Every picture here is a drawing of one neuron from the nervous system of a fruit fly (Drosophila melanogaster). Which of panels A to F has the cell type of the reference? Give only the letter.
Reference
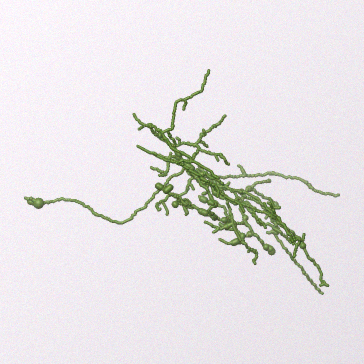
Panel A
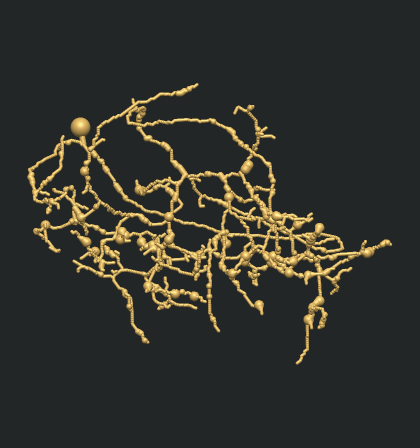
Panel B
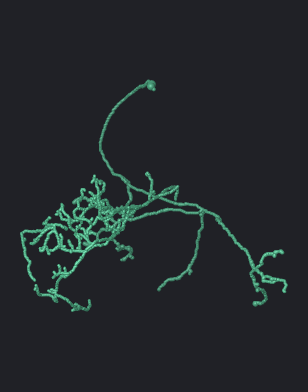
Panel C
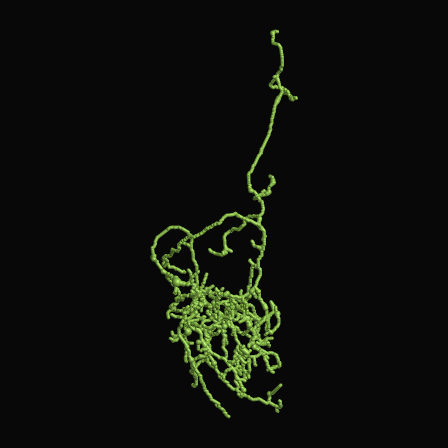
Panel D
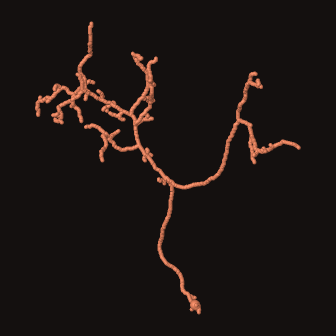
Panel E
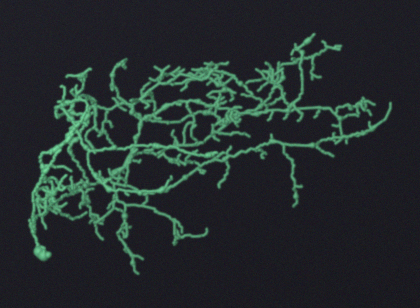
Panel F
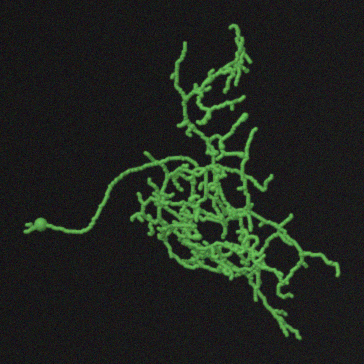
F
